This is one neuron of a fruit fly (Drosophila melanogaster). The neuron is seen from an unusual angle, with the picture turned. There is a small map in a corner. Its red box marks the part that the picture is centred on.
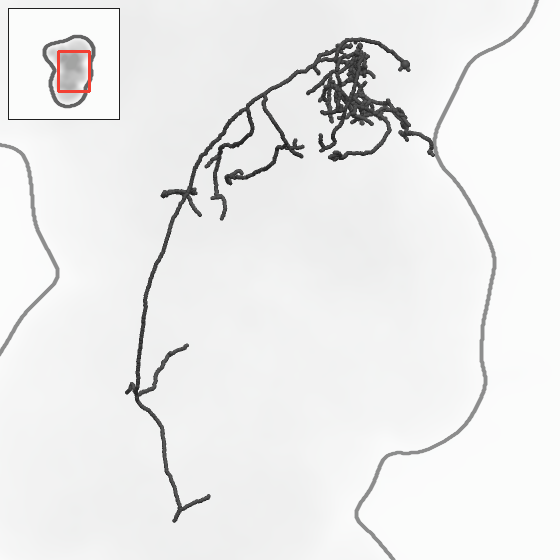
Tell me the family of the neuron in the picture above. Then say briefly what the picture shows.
Its family is hemilineage VLPl&p2_lateral. This is a central-brain intrinsic neuron. The cell body is at the upper right of the picture. In this view it is taller than it is wide.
